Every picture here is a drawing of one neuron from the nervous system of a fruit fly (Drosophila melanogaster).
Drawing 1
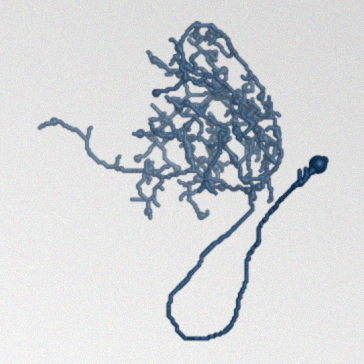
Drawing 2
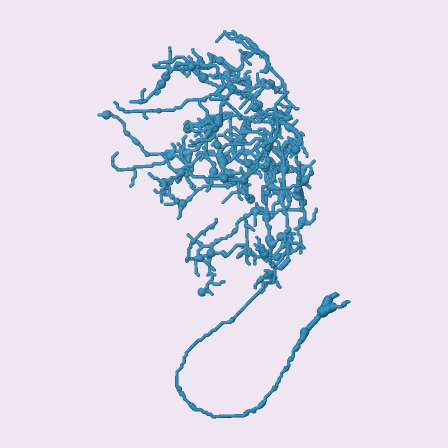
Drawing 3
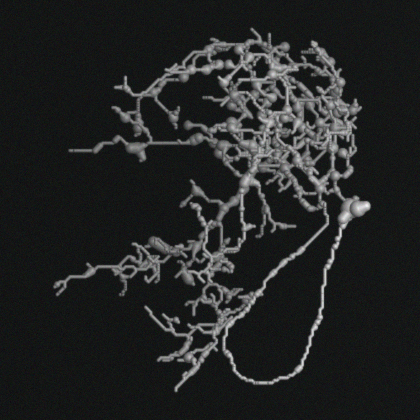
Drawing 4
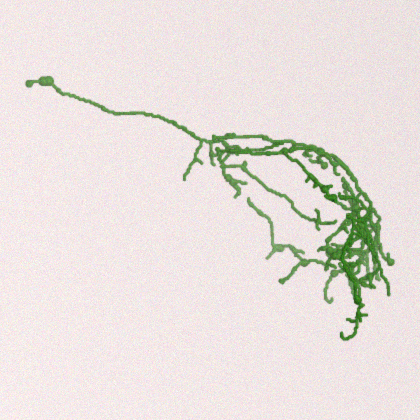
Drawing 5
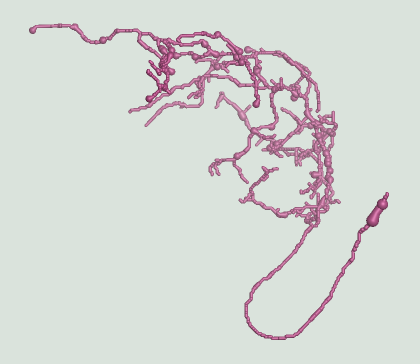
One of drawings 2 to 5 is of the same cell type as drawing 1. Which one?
2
